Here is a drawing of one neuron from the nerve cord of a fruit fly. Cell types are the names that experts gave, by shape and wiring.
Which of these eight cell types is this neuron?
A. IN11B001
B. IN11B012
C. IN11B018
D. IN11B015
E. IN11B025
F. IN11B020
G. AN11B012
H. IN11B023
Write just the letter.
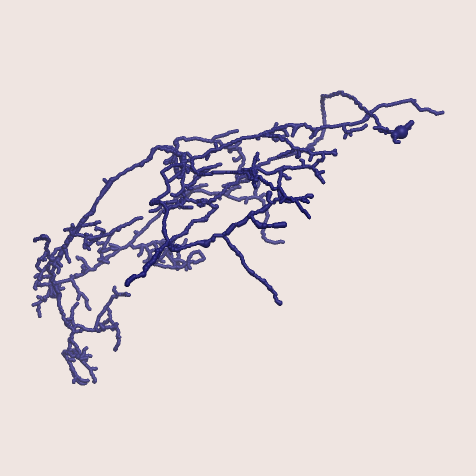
D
